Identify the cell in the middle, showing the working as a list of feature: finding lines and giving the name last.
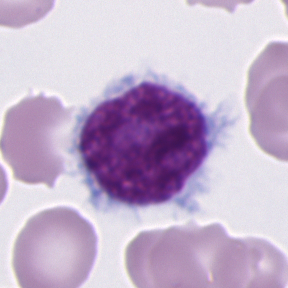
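Projections: fine, hair-like, all around the cell edge
Cytoplasm: thin rim, pale blue staining
Granules: none distinct in the cytoplasm
Outline: ragged, not smooth
Name: hairy cell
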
